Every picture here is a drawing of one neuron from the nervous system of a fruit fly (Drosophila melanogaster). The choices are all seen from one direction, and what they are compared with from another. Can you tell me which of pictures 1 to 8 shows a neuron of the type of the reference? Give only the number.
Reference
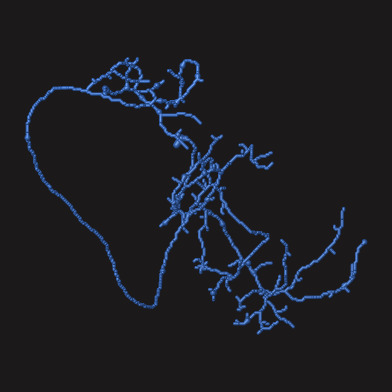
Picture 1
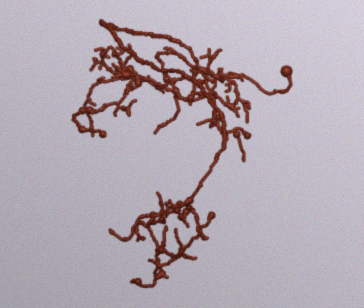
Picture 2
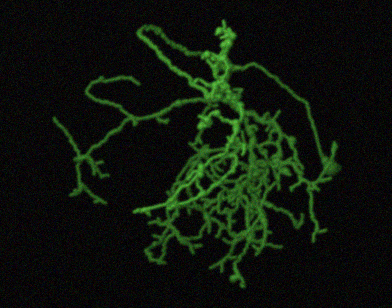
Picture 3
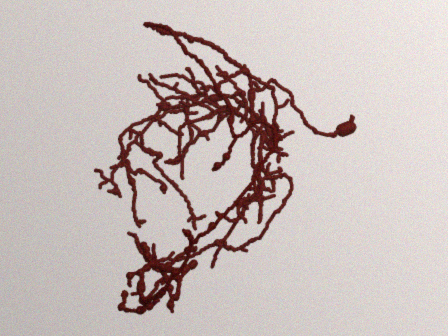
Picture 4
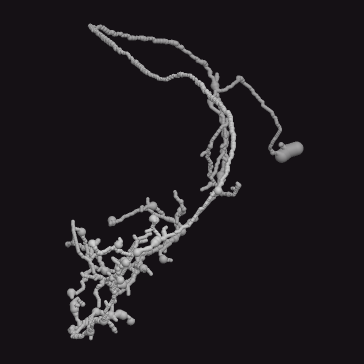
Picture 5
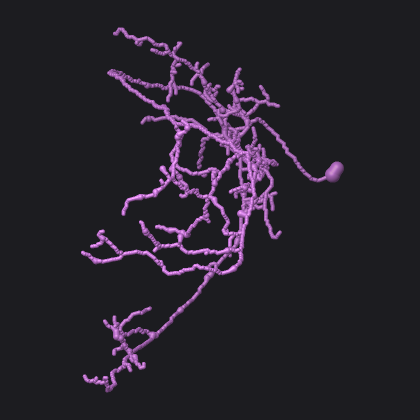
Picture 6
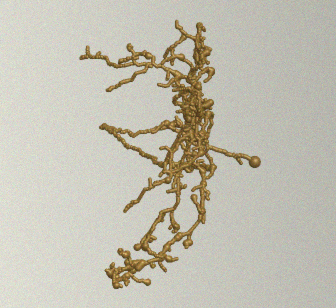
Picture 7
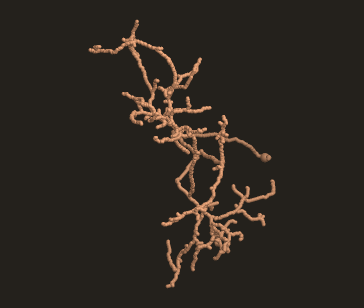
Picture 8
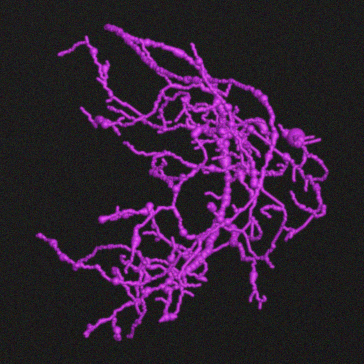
1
